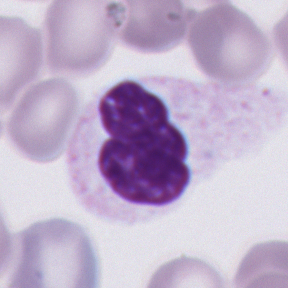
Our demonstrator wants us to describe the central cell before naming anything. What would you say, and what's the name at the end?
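No nucleoli are visible in the nucleus. The cytoplasm is plentiful and pale pinkish-lilac, with fine pinkish granules scattered through it and no vacuoles. It is a segmented neutrophil.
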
